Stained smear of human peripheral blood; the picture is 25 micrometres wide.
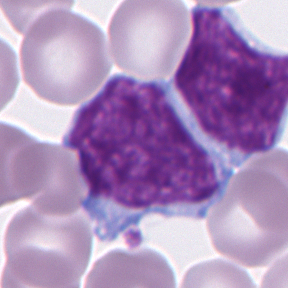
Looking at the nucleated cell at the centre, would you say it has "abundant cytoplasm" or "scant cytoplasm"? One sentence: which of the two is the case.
The cytoplasm of this cell is scant, a narrow rim.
